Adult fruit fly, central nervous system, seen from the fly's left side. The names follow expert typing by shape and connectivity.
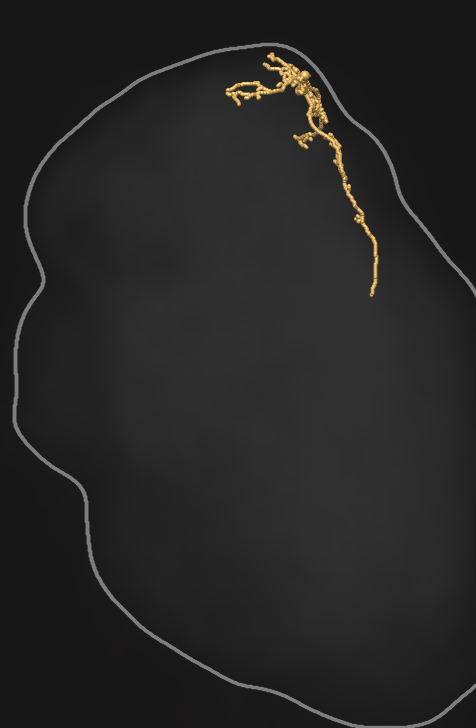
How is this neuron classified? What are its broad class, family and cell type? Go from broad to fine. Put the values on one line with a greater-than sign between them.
central-brain intrinsic neuron > hemilineage LHd2 > SLP316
